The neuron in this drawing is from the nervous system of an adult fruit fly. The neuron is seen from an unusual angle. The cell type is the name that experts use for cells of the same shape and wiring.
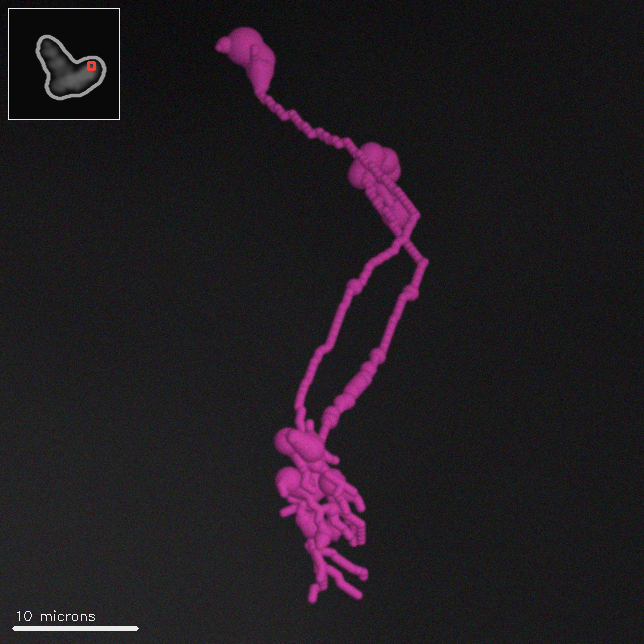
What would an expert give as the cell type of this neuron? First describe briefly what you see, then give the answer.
The cell body can be seen at the top of the picture. By the scale bar it is about 45 microns tall in this view. Its broad class is optic-lobe intrinsic neuron. Its cell type is T5c.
